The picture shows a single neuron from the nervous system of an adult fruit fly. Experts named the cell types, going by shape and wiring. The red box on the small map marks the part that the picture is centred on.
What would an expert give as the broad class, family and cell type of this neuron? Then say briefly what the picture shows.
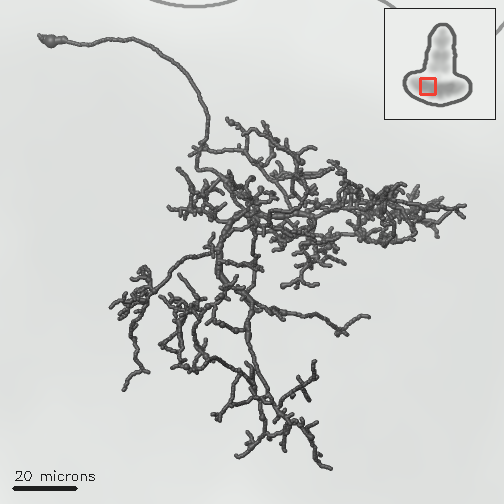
Its broad class is central-brain intrinsic neuron. Its family is hemilineage VLPp&l1_anterior. Its cell type is CL128a. The cell body can be seen at the upper left of the picture. From top to bottom in the picture it spans about 140 microns. More than a hundred branch ends can be seen.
